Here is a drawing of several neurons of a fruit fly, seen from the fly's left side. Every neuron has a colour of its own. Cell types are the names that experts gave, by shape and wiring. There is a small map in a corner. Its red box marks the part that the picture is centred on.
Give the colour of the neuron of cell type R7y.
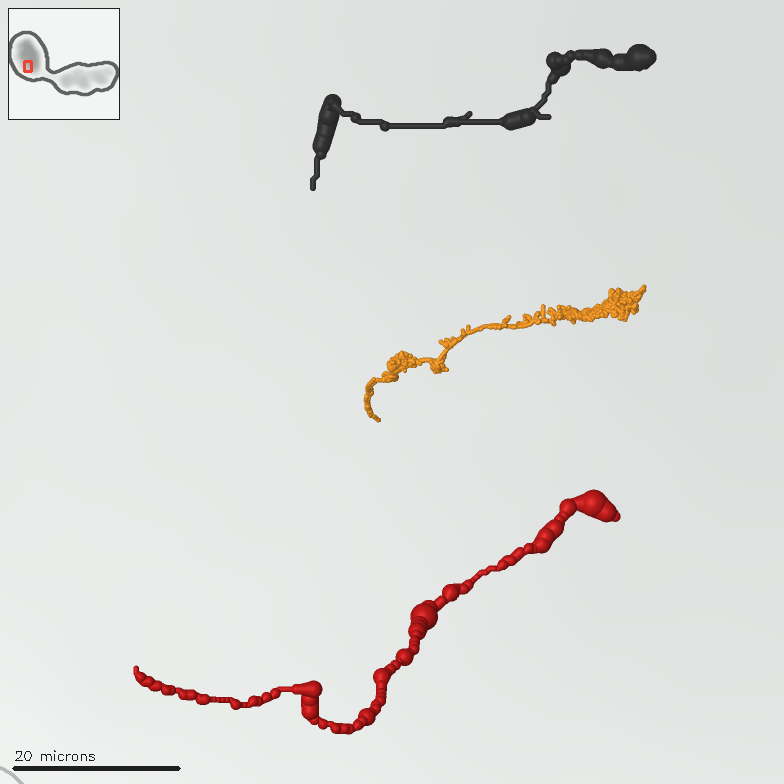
orange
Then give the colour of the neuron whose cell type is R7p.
red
